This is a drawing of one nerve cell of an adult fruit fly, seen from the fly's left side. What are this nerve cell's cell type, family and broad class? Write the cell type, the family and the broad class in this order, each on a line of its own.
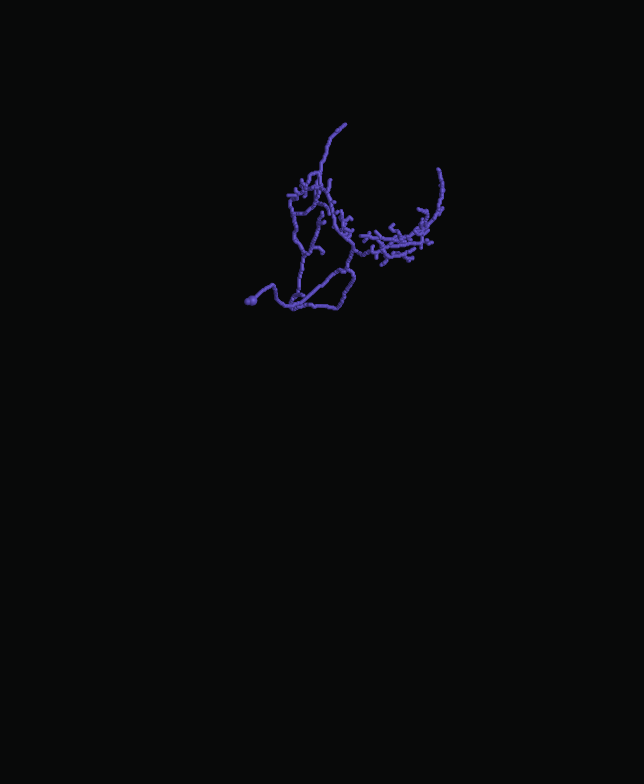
LHAV2b10
hemilineage VLPl2_posterior
central-brain intrinsic neuron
